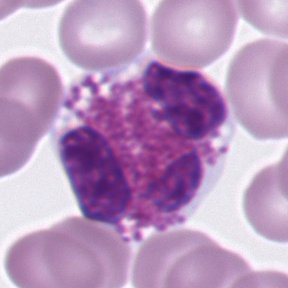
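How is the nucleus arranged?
Split into separate lobes.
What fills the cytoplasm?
Granules, densely packed, coarse and round.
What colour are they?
Reddish-purple.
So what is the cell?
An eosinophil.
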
